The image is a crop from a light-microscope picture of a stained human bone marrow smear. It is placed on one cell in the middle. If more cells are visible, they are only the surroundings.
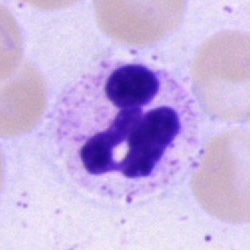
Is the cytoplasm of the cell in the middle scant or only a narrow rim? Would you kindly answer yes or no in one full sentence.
No, in this cell the cytoplasm is abundant.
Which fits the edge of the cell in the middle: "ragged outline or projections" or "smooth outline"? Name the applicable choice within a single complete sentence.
In outline, this cell is smooth rather than rough.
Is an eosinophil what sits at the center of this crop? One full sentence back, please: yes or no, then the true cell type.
No, the cell sitting in the centre of the crop is a segmented neutrophil, not an eosinophil.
